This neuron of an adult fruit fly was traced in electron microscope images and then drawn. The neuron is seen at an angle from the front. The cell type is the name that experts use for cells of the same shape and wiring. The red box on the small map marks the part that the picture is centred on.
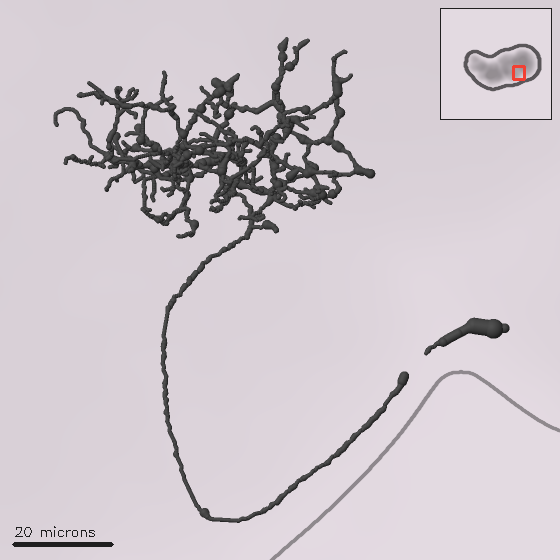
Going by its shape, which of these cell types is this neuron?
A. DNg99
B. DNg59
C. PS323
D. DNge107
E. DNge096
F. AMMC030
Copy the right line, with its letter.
F. AMMC030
